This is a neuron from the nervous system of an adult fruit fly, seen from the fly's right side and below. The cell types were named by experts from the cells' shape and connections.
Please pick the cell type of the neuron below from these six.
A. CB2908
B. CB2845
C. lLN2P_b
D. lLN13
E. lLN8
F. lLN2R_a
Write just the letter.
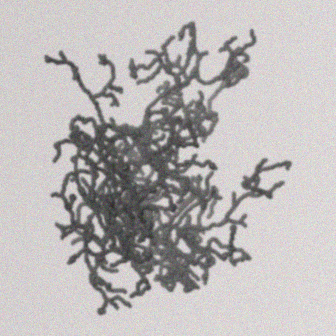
F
